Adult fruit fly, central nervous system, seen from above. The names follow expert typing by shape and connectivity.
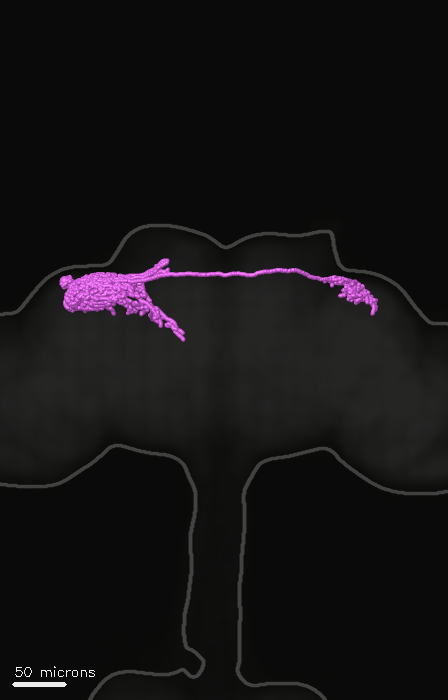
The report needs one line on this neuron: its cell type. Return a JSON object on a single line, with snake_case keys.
{"cell_type": "TuTuA_1"}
